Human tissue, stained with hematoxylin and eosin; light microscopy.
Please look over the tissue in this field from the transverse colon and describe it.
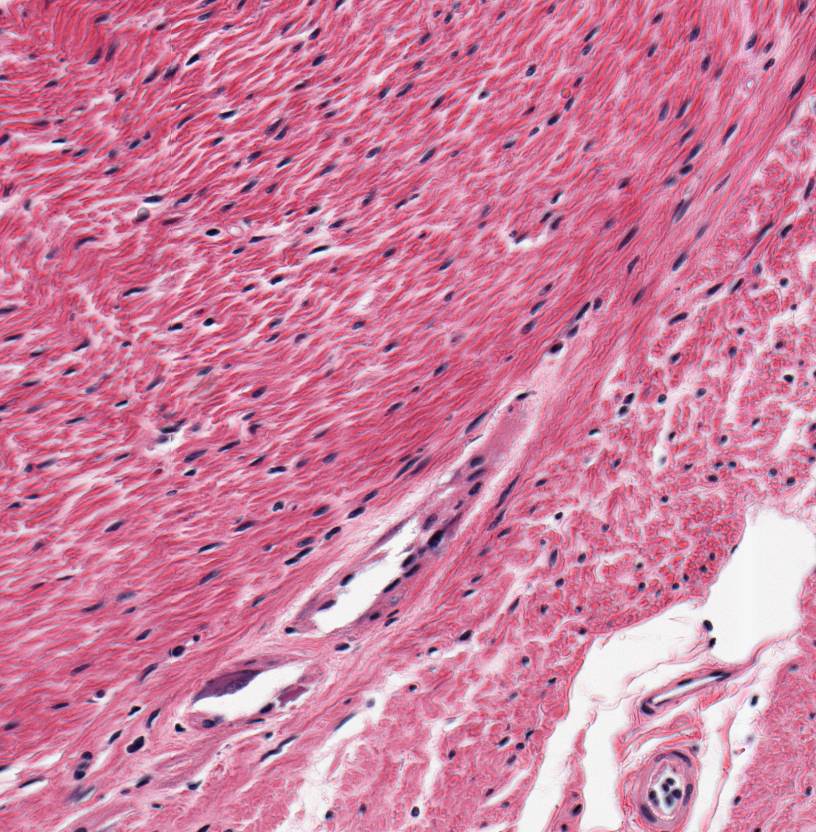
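You've got densely packed bundles of smooth muscle cells here, and no epithelium, glands or fat anywhere. In the upper-left bundle they're cut lengthwise, with elongated, cigar-shaped nuclei lying parallel to one another. Cytoplasm is abundant, pink and finely fibrillar, with no clear borders between neighbouring cells. Oh, and there's a small, round, thick-walled arteriole with a narrow lumen down in the lower right corner.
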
